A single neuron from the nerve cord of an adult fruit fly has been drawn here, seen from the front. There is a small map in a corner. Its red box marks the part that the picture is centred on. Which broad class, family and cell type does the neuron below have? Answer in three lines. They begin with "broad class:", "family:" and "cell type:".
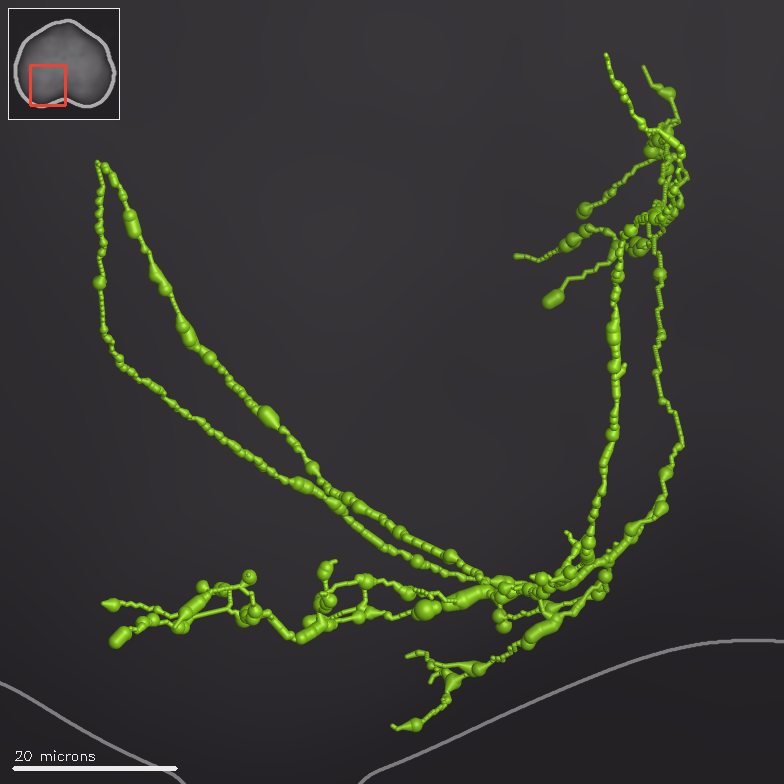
broad class: descending neuron
family: DNde
cell type: DNde007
